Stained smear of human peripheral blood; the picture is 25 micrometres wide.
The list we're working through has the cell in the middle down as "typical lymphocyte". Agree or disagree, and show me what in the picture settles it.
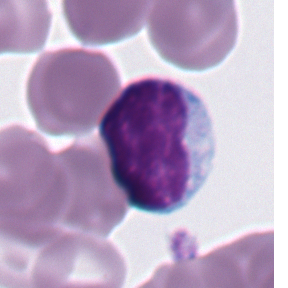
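The cell has one unlobed nucleus with dense, dark purple chromatin and no visible nucleoli. A narrow crescent of pale blue cytoplasm, free of coarse granules, lies to the right of the nucleus, and red cells touch the cell on its left side.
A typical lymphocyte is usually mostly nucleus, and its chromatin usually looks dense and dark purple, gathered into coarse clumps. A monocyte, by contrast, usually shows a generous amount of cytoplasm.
The narrow crescent of cytoplasm and the dense, dark purple chromatin therefore speak for typical lymphocyte, and the scant cytoplasm speaks against monocyte.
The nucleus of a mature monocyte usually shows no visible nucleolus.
The absent nucleoli therefore do not count against monocyte. The name typical lymphocyte fits this cell.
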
